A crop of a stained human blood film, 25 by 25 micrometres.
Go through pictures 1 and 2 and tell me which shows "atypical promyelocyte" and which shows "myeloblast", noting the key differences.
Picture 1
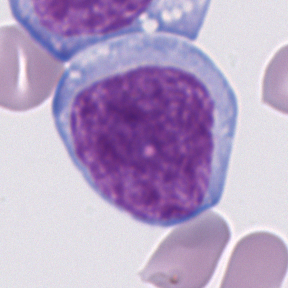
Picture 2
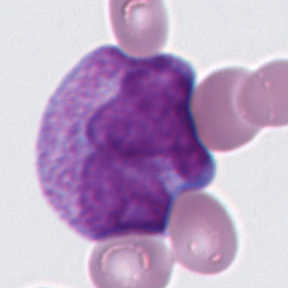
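Let me see: picture 1 is the myeloblast, and picture 2 is the atypical promyelocyte. In picture 1 the nucleus is roundish, about 14 micrometres across, and fills most of the cell, sitting off-centre towards the bottom. The cytoplasm there forms a pale blue rim, widest along the top. Picture 2 is shaped differently: smoothly rounded on the left but angular on the right, where red cells press into it, and the cell is about 17 micrometres across. Its nucleus lies toward the right side, with a broad crescent of cytoplasm filling the left part. That cytoplasm is densely filled with fine reddish-purple granules.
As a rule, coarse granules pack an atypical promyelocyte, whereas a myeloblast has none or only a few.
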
